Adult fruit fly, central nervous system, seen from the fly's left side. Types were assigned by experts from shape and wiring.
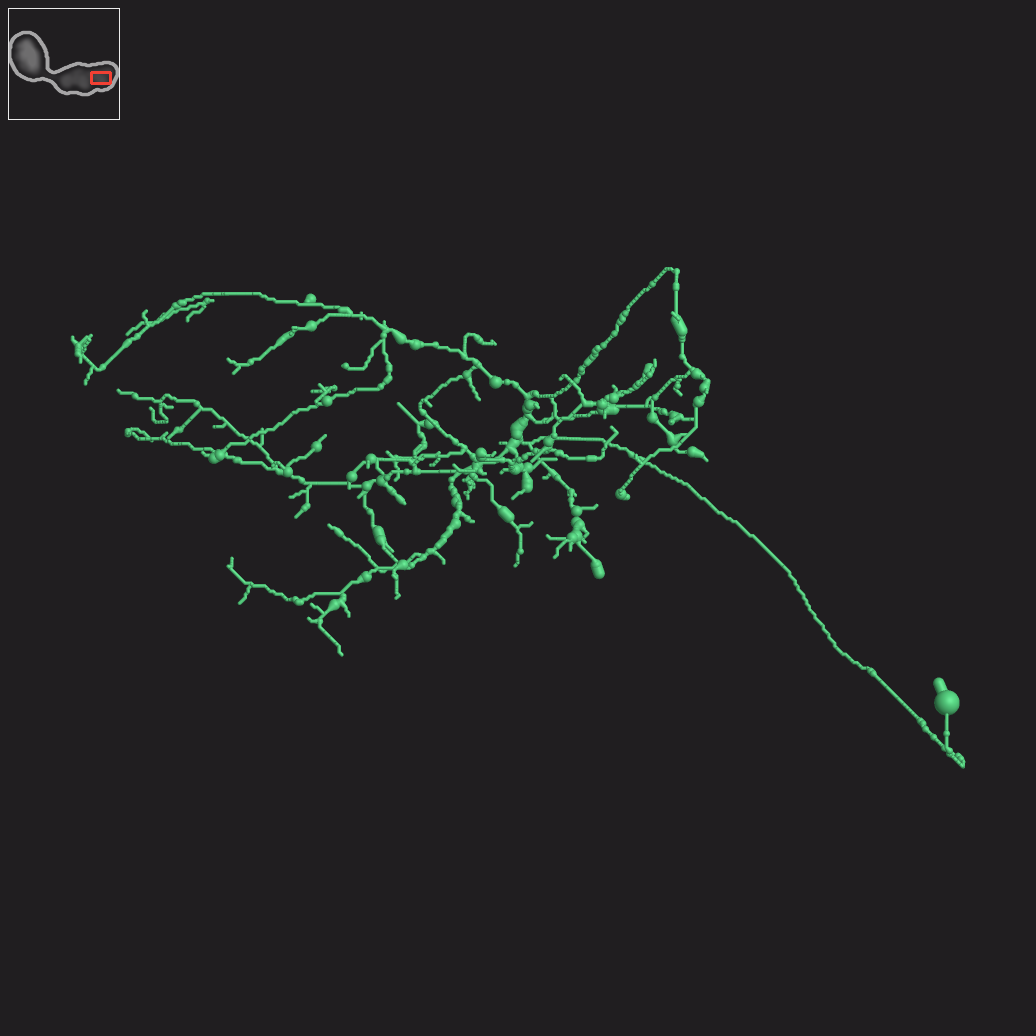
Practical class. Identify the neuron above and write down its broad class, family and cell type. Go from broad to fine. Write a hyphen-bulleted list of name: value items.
- broad class: nerve-cord intrinsic neuron
- family: hemilineage 04B
- cell type: IN04B105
